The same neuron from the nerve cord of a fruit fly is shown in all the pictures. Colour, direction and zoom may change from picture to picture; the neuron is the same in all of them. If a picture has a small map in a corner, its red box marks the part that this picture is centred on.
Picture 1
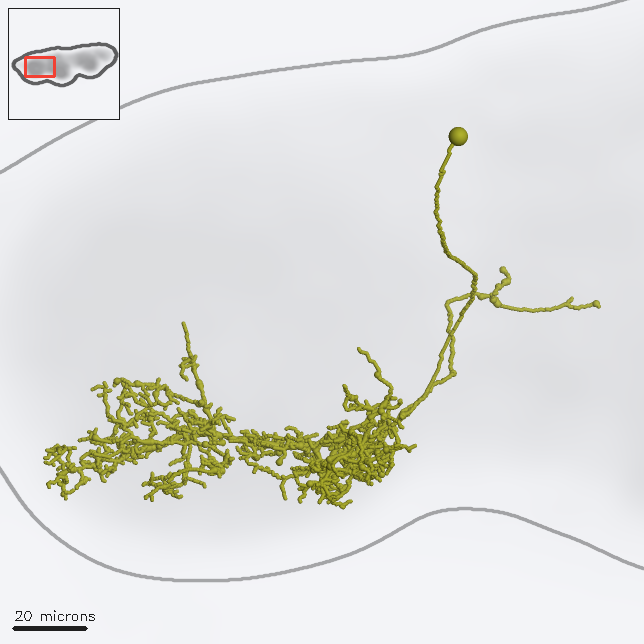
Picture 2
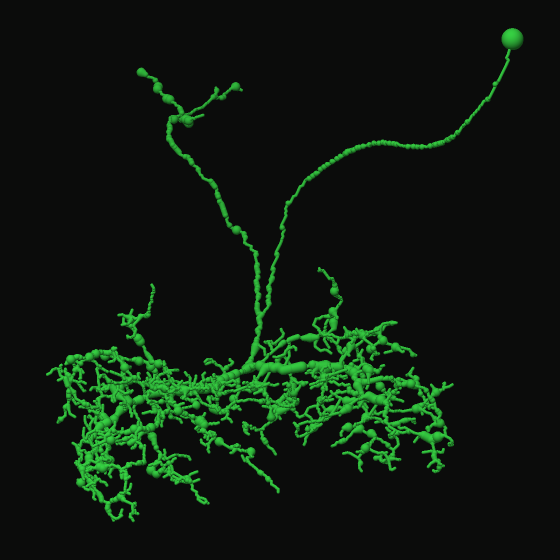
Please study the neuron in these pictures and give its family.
hemilineage 23B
